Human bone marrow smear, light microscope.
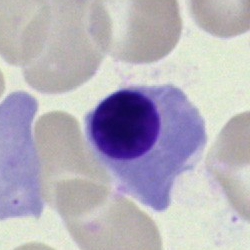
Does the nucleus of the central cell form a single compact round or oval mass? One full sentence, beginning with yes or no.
Yes, the shape of the nucleus is one compact round or oval mass.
